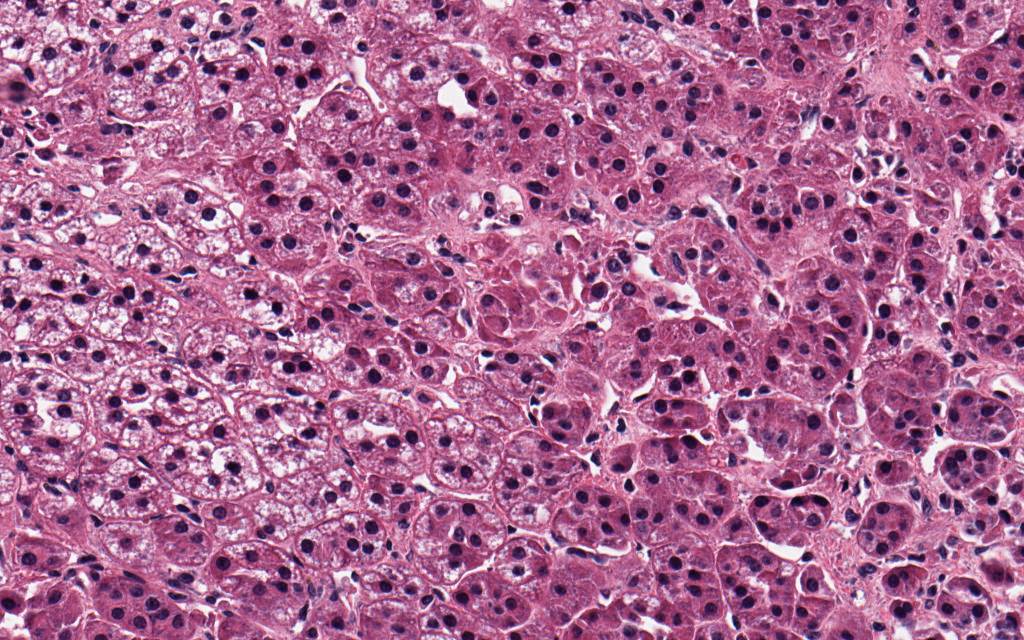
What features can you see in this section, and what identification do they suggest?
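The left part of the field is dominated by cells with pale, finely vacuolated, foamy cytoplasm; the right part by cells with dense, pink, eosinophilic cytoplasm. Nuclei are round, dark and mostly central, varying little in size. Cell borders are distinct, most clearly among the pale vacuolated cells on the left. The section is of adrenal gland.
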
